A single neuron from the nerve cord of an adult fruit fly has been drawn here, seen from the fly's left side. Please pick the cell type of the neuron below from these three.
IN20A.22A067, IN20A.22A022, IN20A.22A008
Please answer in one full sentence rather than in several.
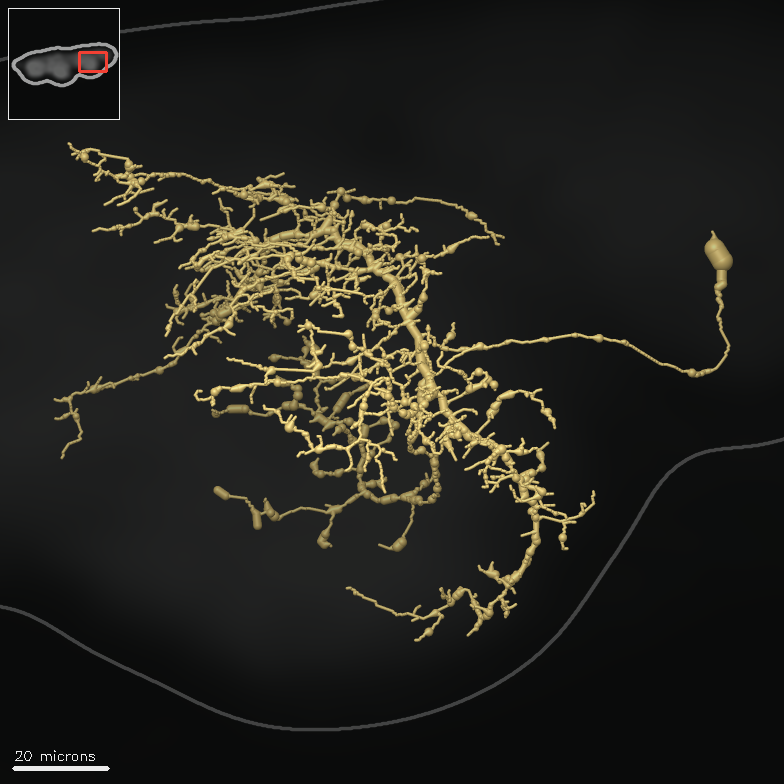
This neuron is typed as IN20A.22A008.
